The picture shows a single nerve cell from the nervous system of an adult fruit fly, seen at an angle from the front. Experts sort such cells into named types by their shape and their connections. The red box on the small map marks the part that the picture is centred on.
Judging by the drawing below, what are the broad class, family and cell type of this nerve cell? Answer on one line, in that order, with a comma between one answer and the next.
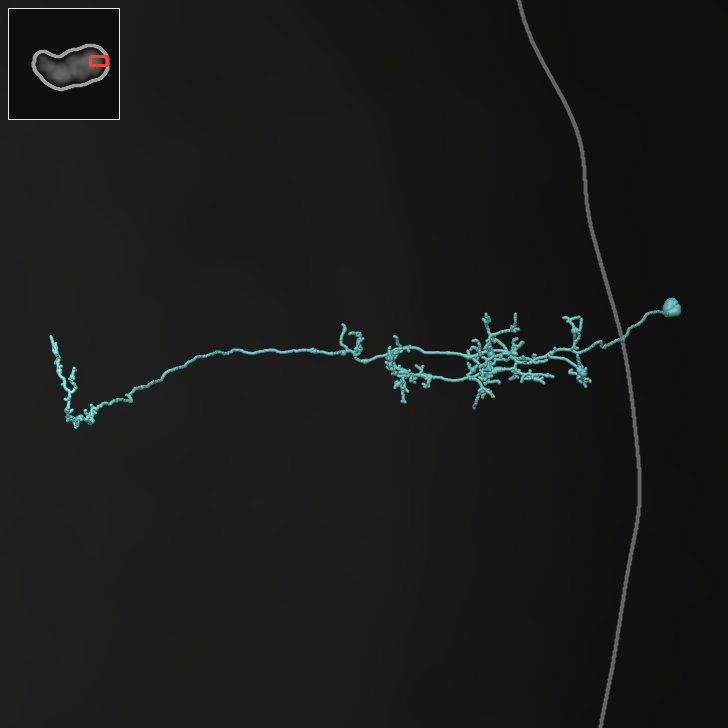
optic-lobe intrinsic neuron, Tm, Tm5c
